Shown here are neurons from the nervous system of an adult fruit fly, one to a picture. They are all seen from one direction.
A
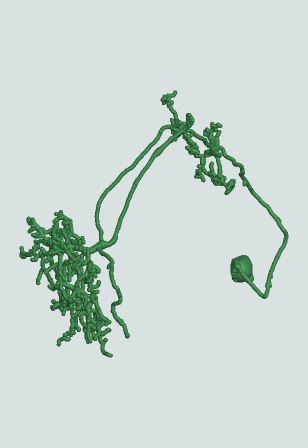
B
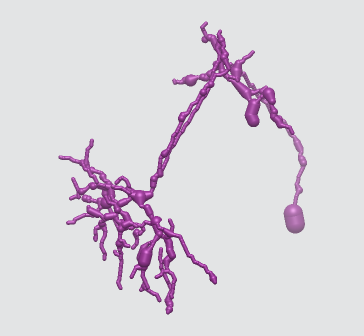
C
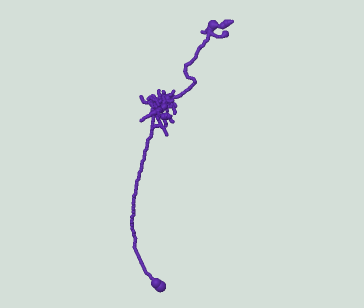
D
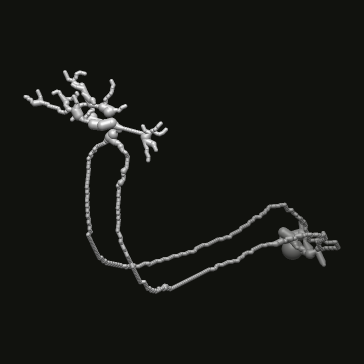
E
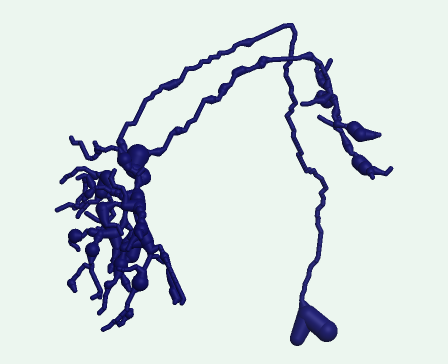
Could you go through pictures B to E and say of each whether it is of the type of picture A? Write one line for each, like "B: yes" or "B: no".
B: yes
C: no
D: no
E: yes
